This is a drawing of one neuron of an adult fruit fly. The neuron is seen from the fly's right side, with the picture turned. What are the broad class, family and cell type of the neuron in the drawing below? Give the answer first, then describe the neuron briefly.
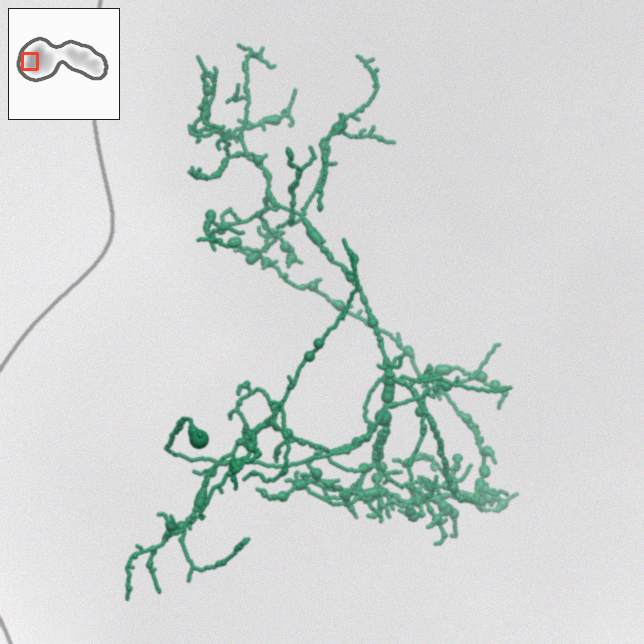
This is a central-brain intrinsic neuron. The family is hemilineage VLPd1. It is of cell type AVLP047. In this view it is taller than it is wide.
